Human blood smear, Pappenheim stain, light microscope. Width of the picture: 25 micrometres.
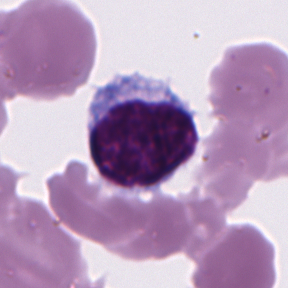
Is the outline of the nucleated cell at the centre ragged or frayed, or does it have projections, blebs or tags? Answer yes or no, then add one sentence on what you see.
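Yes. The upper edge of the cytoplasm bears fine, ragged hair-like projections.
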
